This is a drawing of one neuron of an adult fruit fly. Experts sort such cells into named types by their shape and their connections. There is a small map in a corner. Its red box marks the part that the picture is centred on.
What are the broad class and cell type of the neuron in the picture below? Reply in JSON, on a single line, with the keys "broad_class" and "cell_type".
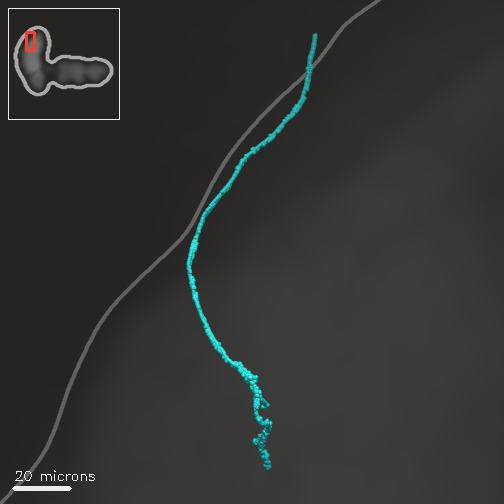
{"broad_class": "photoreceptor or other optic-lobe sensory neuron", "cell_type": "HBeyelet"}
